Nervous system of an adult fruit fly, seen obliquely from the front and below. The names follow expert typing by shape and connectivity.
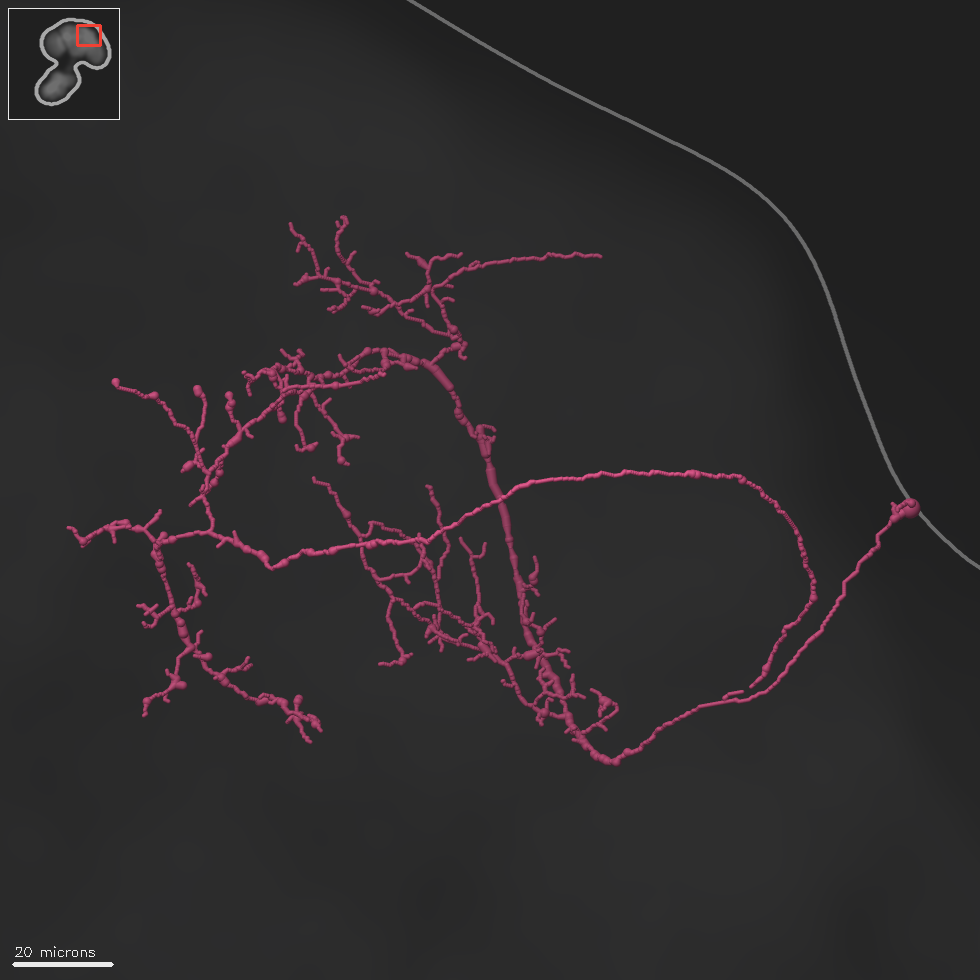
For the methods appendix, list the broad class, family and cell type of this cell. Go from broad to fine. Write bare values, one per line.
central-brain intrinsic neuron
hemilineage SLPav1_medial
CL102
